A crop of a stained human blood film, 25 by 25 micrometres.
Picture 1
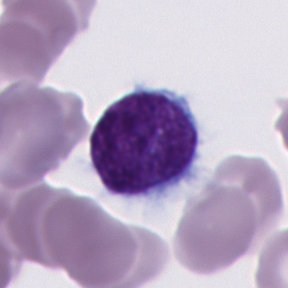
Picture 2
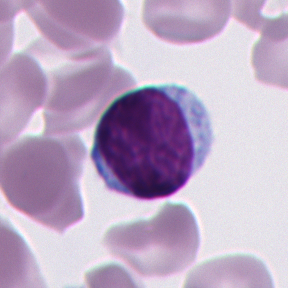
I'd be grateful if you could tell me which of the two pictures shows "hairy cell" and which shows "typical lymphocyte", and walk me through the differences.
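Of the two, the hairy cell is the one in picture 1, and the typical lymphocyte is in picture 2. What strikes me first in picture 1 is the fine, pale blue, hair-like projections reaching out from the cell surface.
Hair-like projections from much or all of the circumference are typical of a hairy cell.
Picture 2, by comparison, has a round, smooth outline. The hairy cell's outline is roughly round too, and its nucleus fills almost the whole cell, leaving only a very scant rim of cytoplasm. Its chromatin is dense and dark purple, and I see no granules in the cytoplasm. Nucleoli: I can't find any in either cell.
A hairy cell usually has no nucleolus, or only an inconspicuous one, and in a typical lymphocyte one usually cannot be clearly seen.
In the typical lymphocyte, the nucleus measures about 9 micrometres across, and the cytoplasm holds no clear vacuoles. Red cells lie close around it without overlapping it.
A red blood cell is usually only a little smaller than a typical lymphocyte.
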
